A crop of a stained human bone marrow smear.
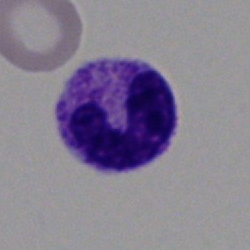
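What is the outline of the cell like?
Round.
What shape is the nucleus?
A horseshoe, curved so that it opens toward the top of the cell.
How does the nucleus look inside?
The chromatin is dense and dark purple, and no nucleoli are visible.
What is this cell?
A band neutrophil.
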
